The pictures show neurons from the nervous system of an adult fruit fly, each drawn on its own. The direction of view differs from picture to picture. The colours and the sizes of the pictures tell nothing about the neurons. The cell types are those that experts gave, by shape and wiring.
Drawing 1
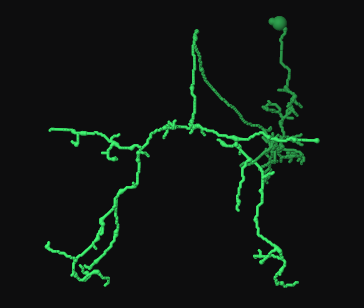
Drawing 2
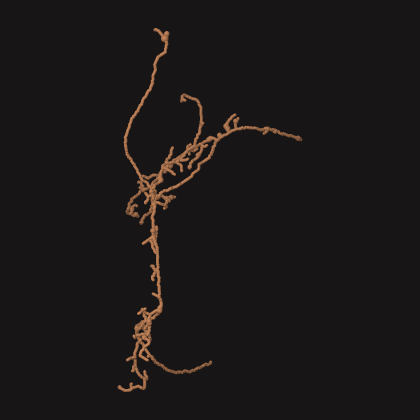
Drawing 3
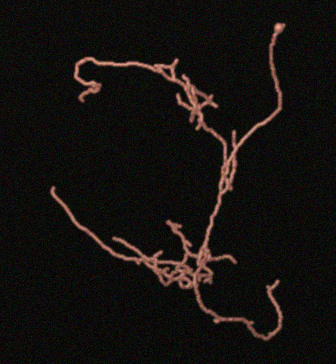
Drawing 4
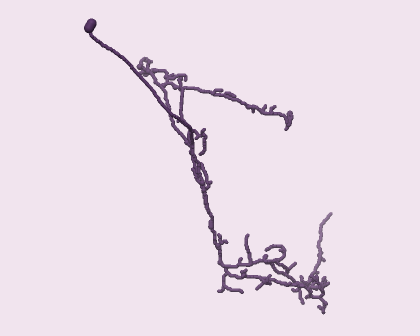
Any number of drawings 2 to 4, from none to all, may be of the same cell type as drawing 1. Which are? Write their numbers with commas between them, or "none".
none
